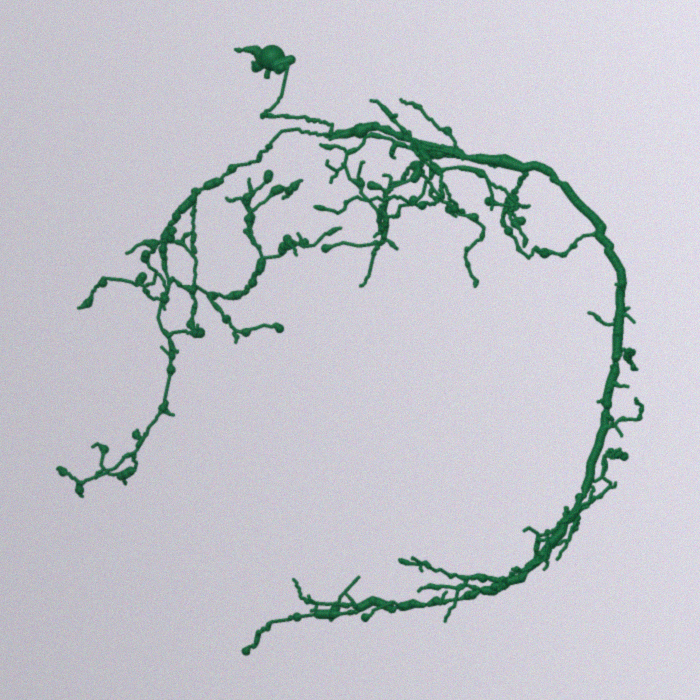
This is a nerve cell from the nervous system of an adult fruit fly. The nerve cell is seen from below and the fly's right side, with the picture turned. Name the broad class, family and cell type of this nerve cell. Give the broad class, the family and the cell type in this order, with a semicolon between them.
nerve-cord intrinsic neuron; hemilineage 08A; IN08A010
